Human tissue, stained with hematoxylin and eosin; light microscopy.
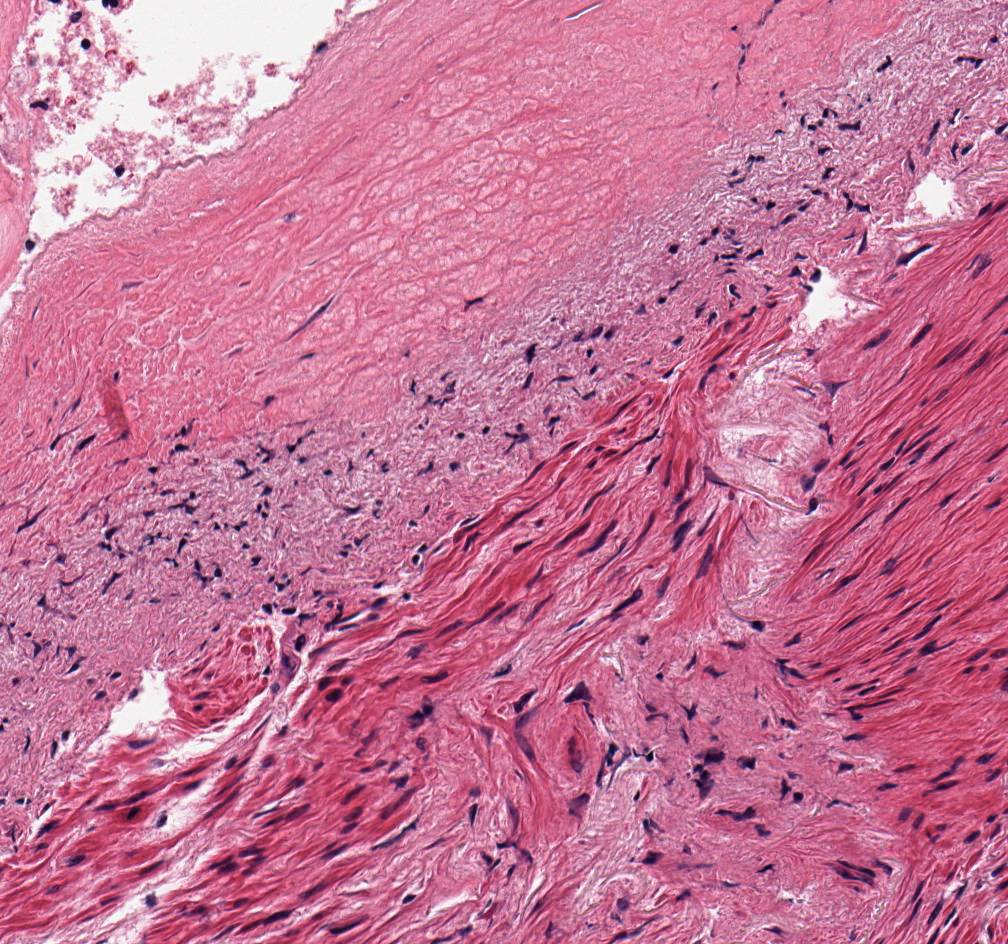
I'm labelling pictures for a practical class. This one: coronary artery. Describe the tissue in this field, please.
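Start with the lower and right part of the field: bundles of smooth muscle fill it, running diagonally from lower left to upper right. See their nuclei: elongated, blunt-ended, lying parallel to the fibres. In the middle left, the stroma is loose and faintly bluish, with scattered small dark irregular nuclei. Along the top lies a band of pale pink, finely fibrillar material with very few nuclei.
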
